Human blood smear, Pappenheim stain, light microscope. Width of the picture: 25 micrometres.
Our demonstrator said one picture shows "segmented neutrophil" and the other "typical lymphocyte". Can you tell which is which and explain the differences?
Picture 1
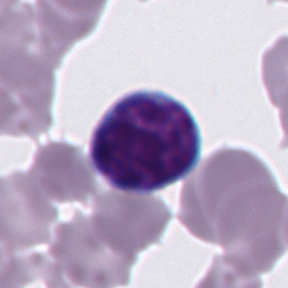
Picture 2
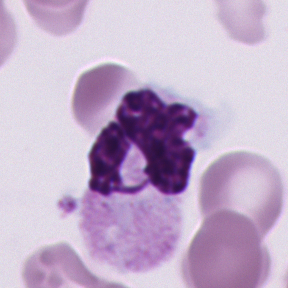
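You've got a typical lymphocyte in picture 1 and a segmented neutrophil in picture 2. Look at the nuclei first: the lymphocyte's is round, about 9 micrometres across, with no indentation or lobes, while the neutrophil's is split into separate lobes, with a thin dark strand joining them near the bottom.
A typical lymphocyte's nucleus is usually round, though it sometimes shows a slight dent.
Around the lymphocyte there's at most a very thin rim of cytoplasm, and no granules can be seen in that cell; the neutrophil's cytoplasm is pale pinkish-lilac and filled with fine, dusty lilac granules.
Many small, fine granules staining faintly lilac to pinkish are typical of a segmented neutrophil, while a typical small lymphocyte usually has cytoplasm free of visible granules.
The neutrophil's chromatin is dark purple and coarsely clumped, with no nucleoli visible.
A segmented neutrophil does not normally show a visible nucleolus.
The lymphocyte's outline is round and smooth, and no vacuoles are visible in it.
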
